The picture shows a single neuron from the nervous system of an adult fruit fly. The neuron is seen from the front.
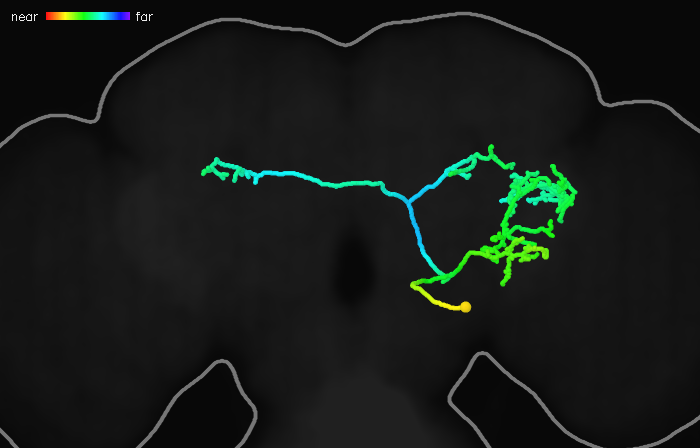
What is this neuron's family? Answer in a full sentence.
The family is hemilineage LALv1_ventral.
